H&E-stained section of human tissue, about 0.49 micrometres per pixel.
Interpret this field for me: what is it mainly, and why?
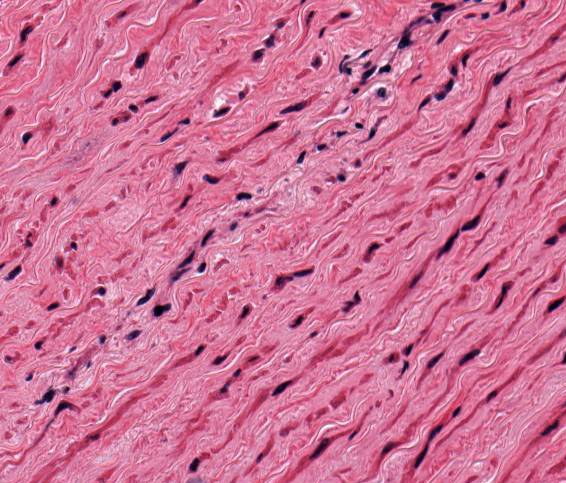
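Tunica media of an artery. First, pink fibrillary tissue fills the whole field, with no epithelium anywhere. Second, the fibres are wavy and run in parallel, diagonally from lower left to upper right.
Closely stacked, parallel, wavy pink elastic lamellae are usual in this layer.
Third, dark, elongated, spindle-shaped nuclei lie along the fibres.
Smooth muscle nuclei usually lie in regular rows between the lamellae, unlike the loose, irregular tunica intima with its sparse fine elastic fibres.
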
